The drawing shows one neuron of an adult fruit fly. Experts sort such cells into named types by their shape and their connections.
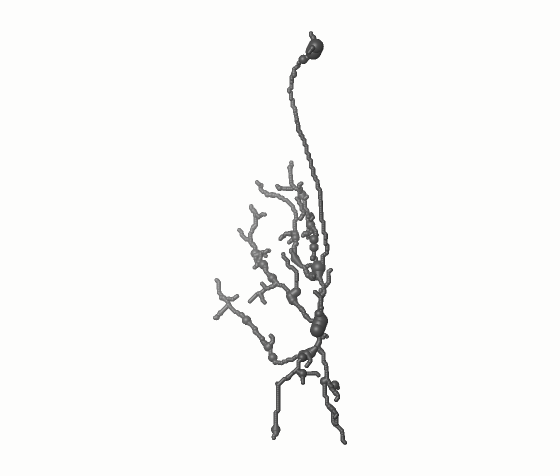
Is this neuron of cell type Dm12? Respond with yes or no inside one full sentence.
No, cell type Dm12 is not the identity of the neuron; another type is.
